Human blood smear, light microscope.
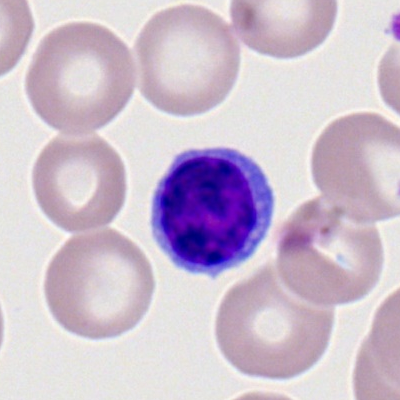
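Lymphocyte at the centre of a stained blood smear. The outline of the cell is roughly round, and its chromatin is dark purple and coarsely clumped. The cytoplasm forms only a thin rim around the nucleus, with no vacuoles seen.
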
